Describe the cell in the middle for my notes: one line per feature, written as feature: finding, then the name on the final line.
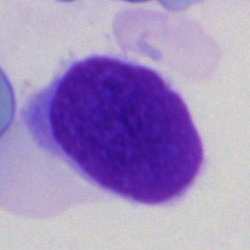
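Nucleus: fills most of the cell, I'd say
Cytoplasm amount: only a small amount left over
Chromatin: dark purple, fairly even, no large coarse clumps that I can see
Cytoplasm colour: pale lilac
Cytoplasm position: mainly on the left of the nucleus
Name: blast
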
